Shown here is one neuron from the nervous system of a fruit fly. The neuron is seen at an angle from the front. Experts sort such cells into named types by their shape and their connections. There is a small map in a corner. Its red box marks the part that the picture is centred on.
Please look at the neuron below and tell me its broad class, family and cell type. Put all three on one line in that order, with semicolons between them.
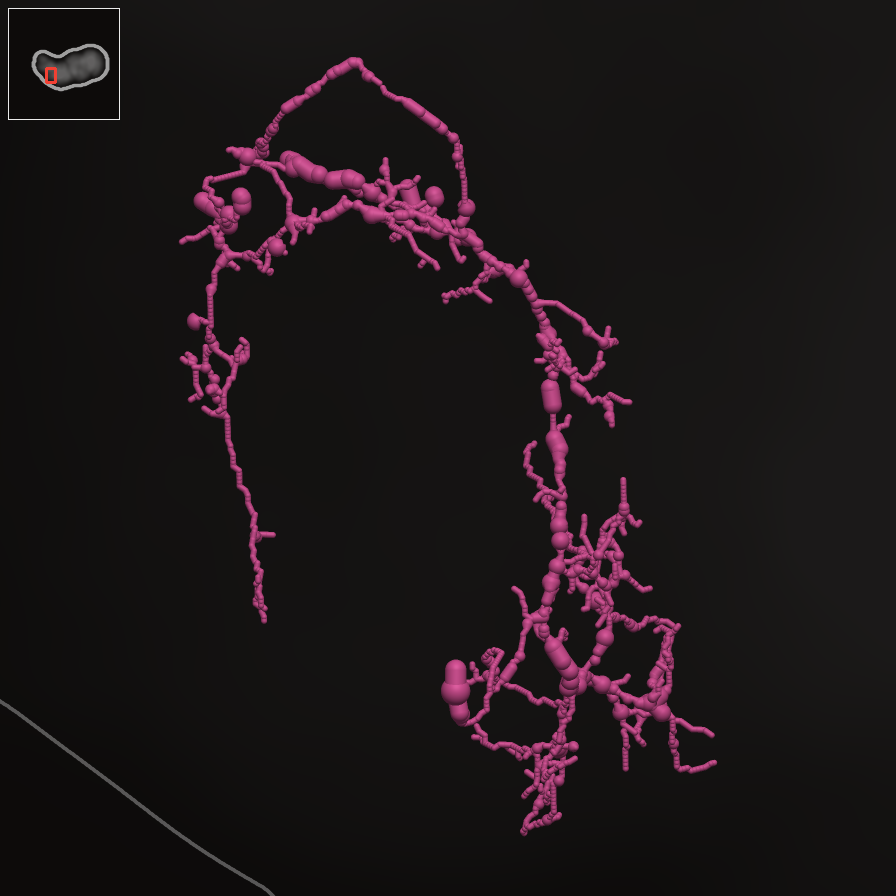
nerve-cord intrinsic neuron; hemilineage 08A; IN08A049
